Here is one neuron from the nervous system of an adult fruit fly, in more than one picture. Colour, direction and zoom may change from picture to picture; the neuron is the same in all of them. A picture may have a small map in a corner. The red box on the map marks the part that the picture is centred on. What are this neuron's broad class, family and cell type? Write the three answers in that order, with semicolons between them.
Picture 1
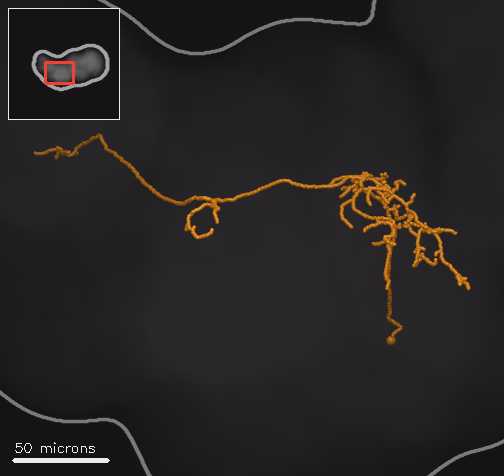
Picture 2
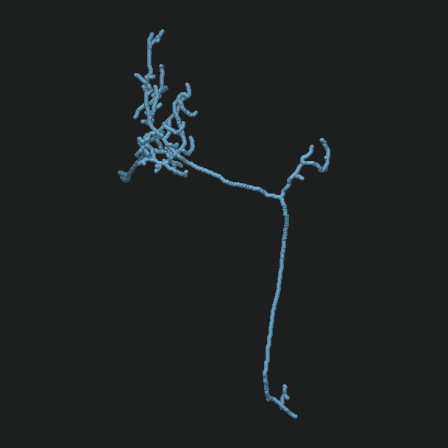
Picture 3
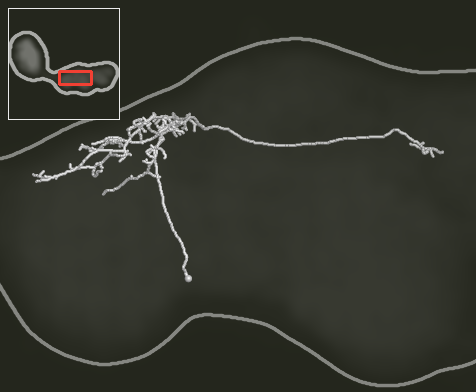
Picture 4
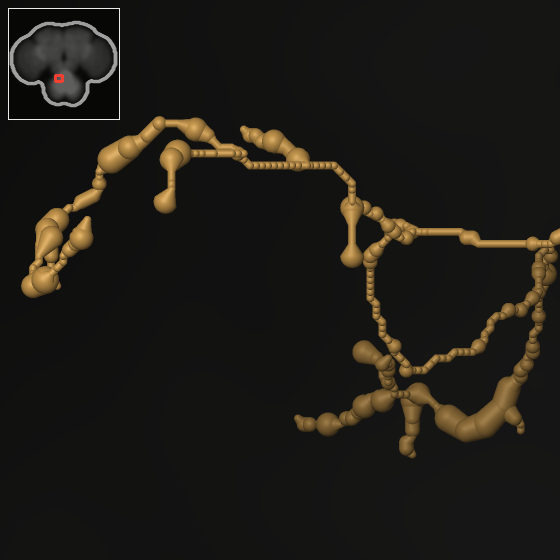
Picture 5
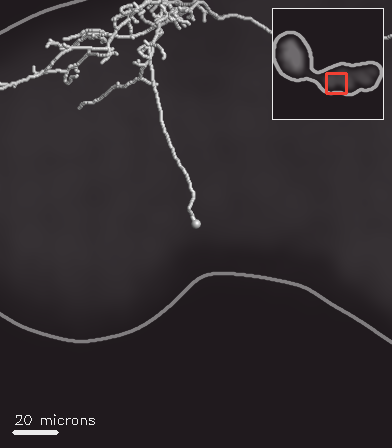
nerve-cord intrinsic neuron; hemilineage 06A; IN06A113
